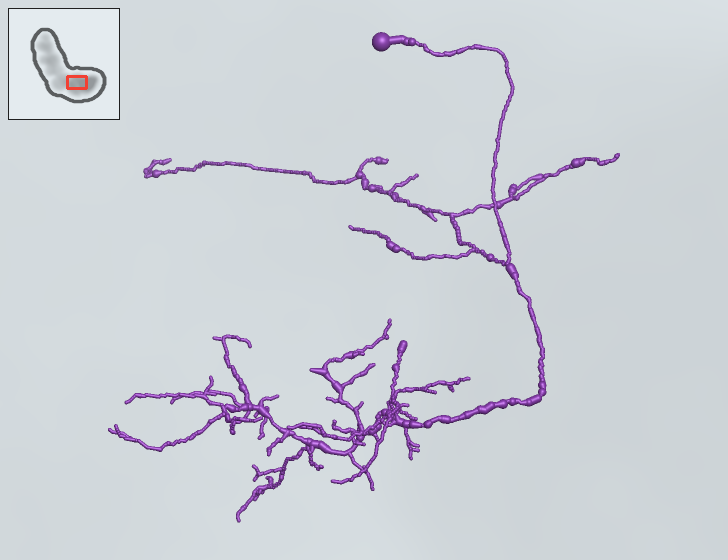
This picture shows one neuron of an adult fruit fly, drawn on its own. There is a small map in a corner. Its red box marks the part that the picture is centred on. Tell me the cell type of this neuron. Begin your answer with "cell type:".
cell type: PS241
